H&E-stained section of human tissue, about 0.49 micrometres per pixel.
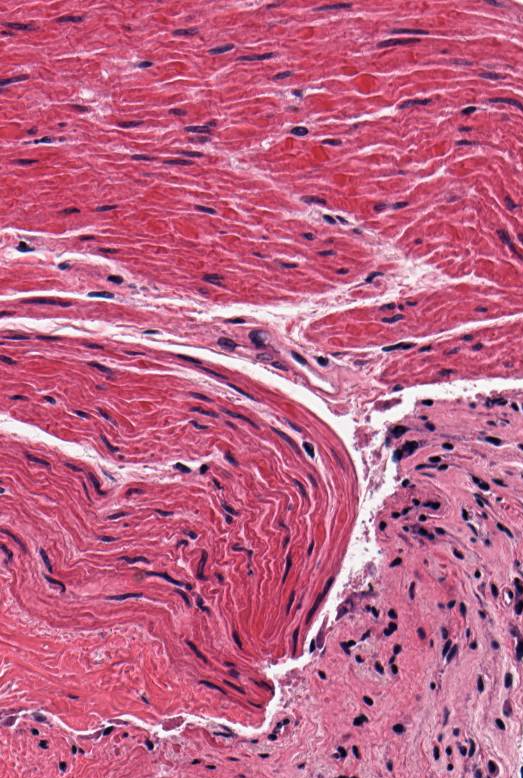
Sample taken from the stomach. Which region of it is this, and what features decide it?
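Smooth muscle, then, across the upper part and the left; the lower right corner is paler and textured differently. The cells are deep pink spindles with bright cytoplasm, no cross-striations, and one bundle at centre-left sweeps round in a wavy arc. Their dark, slender nuclei lie elongated along each cell.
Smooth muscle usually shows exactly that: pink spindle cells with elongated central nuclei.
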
